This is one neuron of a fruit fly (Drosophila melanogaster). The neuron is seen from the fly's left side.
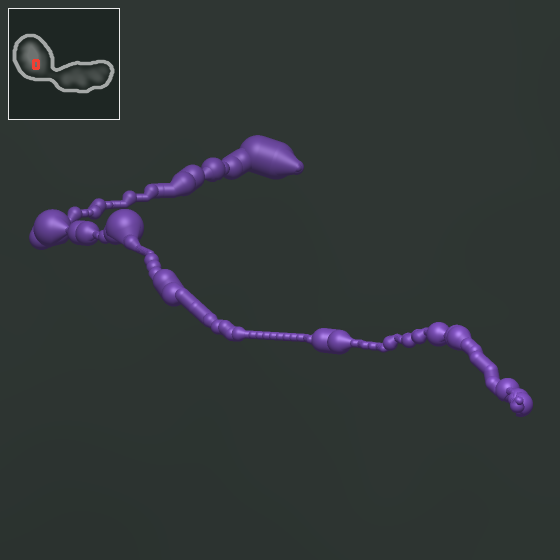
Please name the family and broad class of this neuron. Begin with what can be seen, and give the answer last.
There are a dozen or fewer branch ends. As drawn here it is wider than it is tall. The name of its family is class visual. It is a photoreceptor or other optic-lobe sensory neuron.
